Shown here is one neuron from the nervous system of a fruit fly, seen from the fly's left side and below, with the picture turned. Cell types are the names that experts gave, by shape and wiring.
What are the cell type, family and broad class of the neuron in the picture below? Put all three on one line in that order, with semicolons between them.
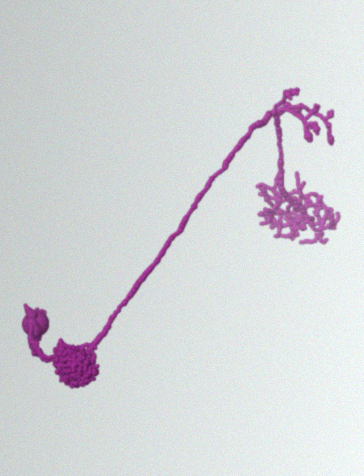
VA2_adPN; class ALPN; central-brain intrinsic neuron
